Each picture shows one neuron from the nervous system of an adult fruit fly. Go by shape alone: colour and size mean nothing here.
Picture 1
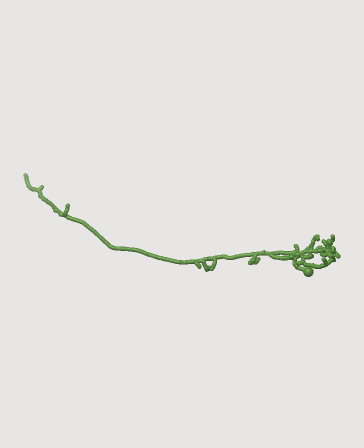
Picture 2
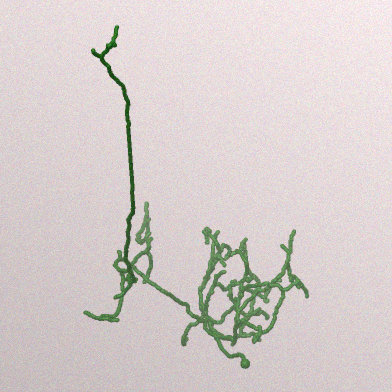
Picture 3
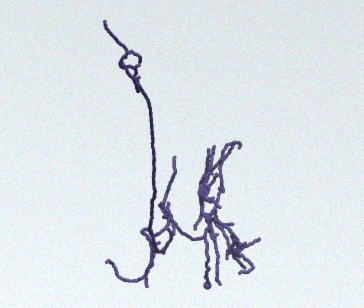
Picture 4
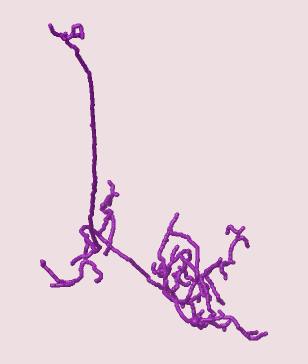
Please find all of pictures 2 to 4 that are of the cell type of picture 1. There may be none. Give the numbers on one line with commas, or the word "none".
2, 3, 4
